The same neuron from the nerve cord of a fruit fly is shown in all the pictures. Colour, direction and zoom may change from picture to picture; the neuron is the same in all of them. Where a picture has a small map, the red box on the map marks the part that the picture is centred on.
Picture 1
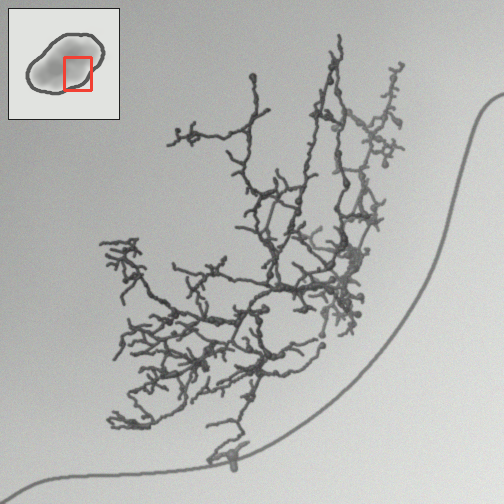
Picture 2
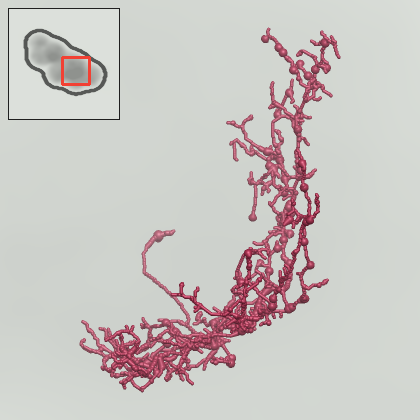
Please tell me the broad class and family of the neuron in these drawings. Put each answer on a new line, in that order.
nerve-cord intrinsic neuron
hemilineage 13A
